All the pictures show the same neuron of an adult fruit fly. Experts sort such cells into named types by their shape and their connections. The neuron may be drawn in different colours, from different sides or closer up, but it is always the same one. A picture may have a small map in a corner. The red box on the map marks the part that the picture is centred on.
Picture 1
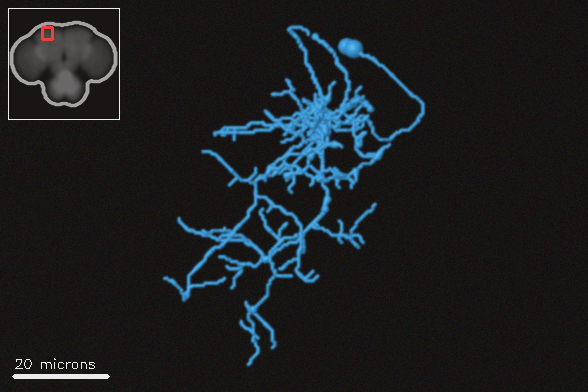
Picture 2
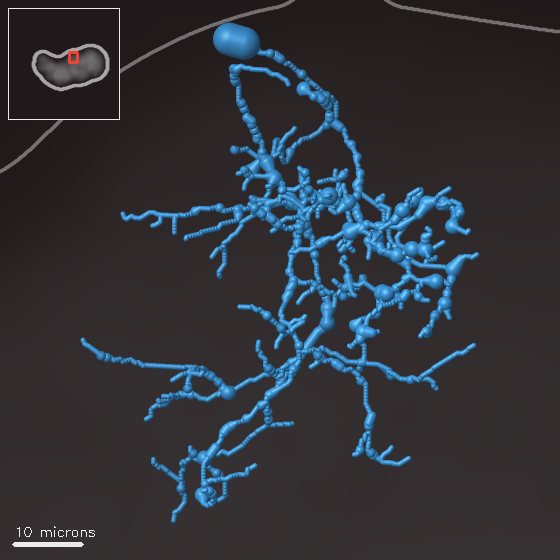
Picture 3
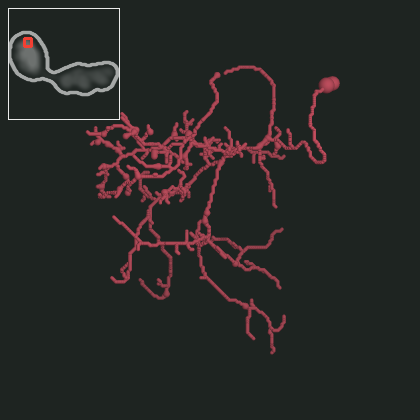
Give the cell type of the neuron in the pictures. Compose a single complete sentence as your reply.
The cell type that this neuron has is SLP290.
